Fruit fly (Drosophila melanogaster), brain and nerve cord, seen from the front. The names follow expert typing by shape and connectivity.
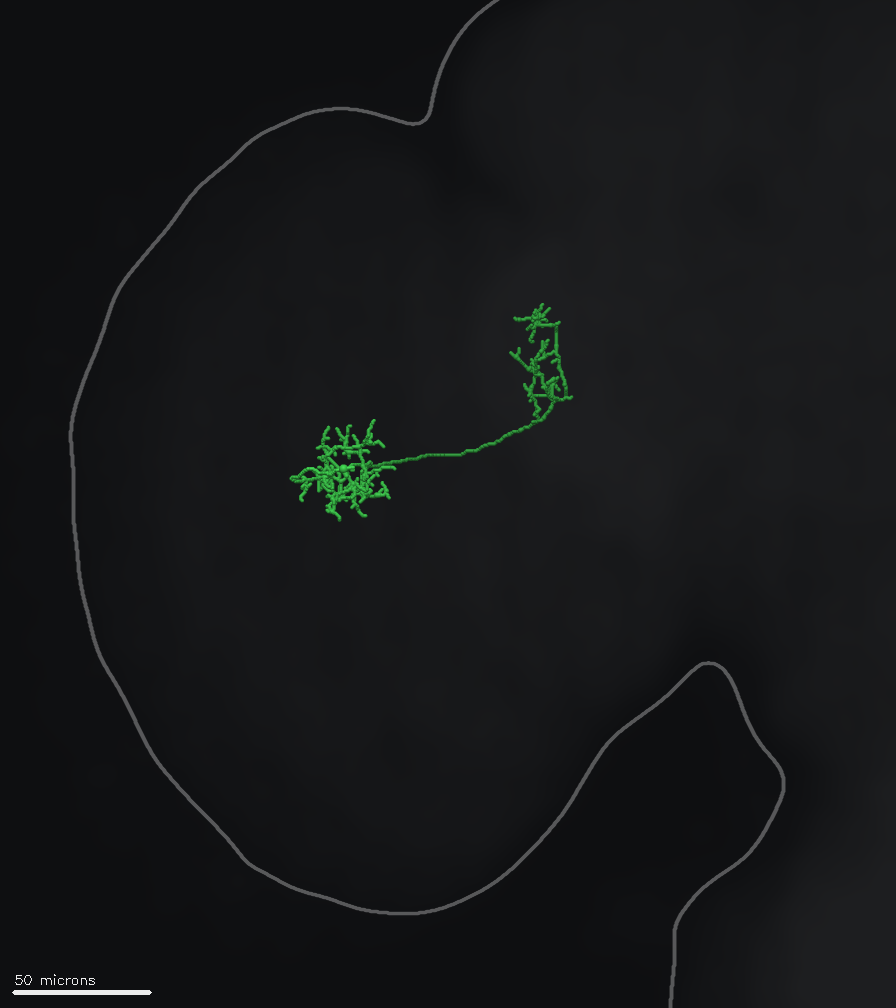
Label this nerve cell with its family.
Tm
